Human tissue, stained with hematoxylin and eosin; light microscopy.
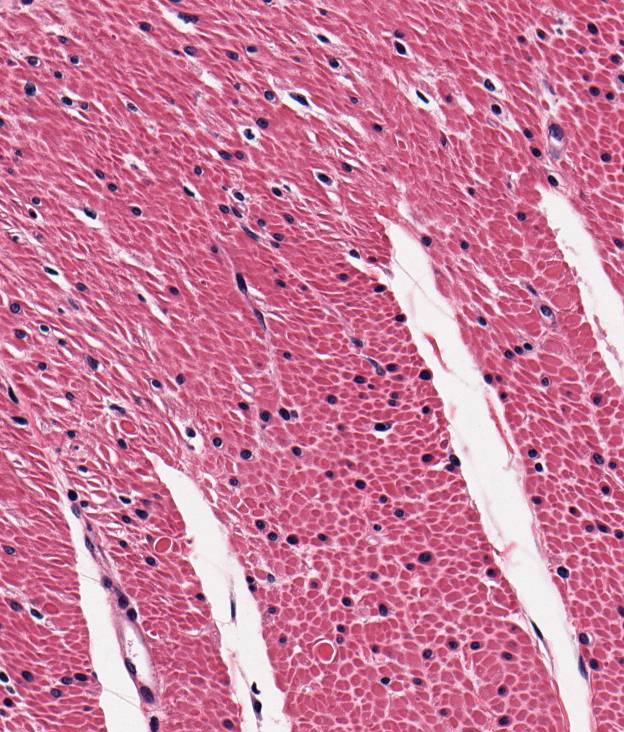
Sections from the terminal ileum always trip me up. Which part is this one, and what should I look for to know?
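Closely packed smooth muscle cells fill the entire field. Where cut across, mostly in the centre and lower right, their pink cytoplasm forms small polygonal profiles; toward the upper left, obliquely cut cells appear as elongated streaks. The cytoplasm is evenly deep pink and free of vacuoles.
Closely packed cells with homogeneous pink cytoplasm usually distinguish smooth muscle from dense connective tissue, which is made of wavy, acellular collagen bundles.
A few capillary-sized profiles holding red blood cells lie among the muscle cells, one near the lower centre.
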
